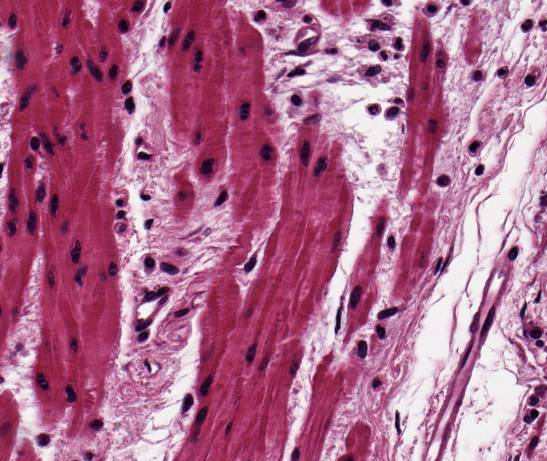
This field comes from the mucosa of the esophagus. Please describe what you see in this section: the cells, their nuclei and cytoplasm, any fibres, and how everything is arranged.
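Elongated muscle fibres run roughly parallel, bottom to top of field. Cytoplasm deeply eosinophilic, pink-red. Nuclei oval, central within the fibres. Loose, pale pink fibrous connective tissue between fibres, more abundant in the right half.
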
